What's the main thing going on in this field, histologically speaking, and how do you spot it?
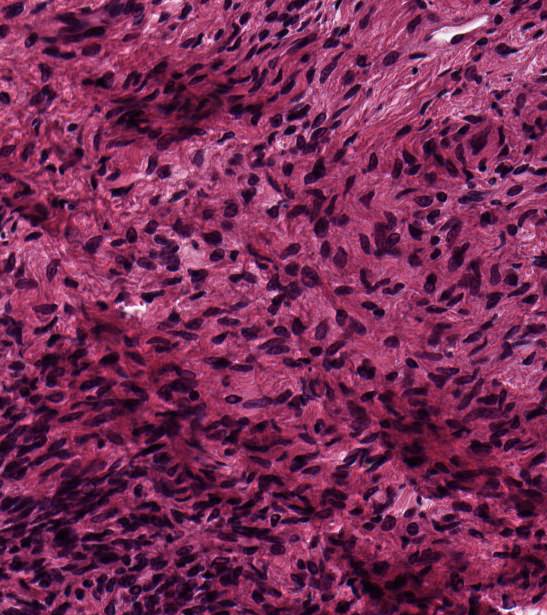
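Ovarian cortex fills this field. Spindle cells occupy all of it, running in short bundles that intersect and swirl without forming organised units.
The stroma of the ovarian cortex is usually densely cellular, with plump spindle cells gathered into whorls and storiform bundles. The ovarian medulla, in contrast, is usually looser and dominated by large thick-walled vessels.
The cells have scant pink cytoplasm and indistinct borders, and their nuclei are more crowded in the lower half than in the upper right. No epithelium or glands appear anywhere.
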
